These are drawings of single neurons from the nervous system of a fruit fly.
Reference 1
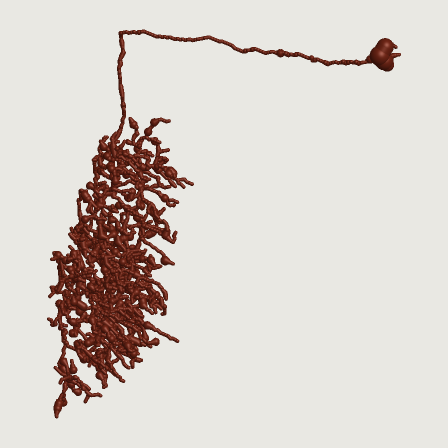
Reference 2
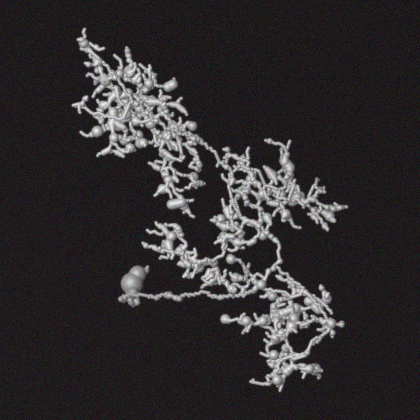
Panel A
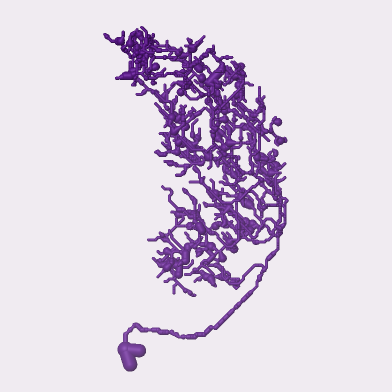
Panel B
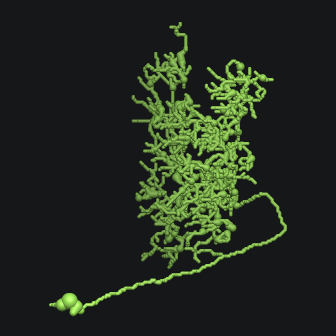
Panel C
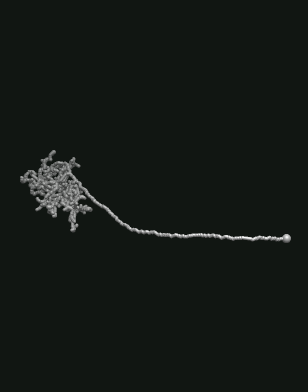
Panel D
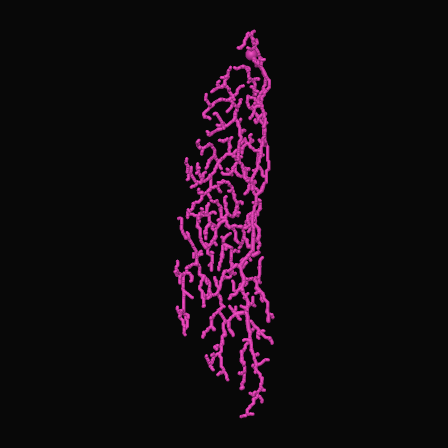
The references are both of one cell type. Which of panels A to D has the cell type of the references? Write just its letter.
B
